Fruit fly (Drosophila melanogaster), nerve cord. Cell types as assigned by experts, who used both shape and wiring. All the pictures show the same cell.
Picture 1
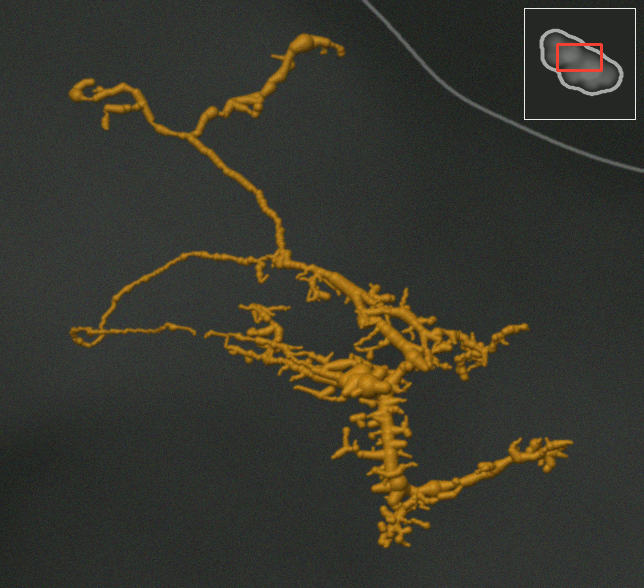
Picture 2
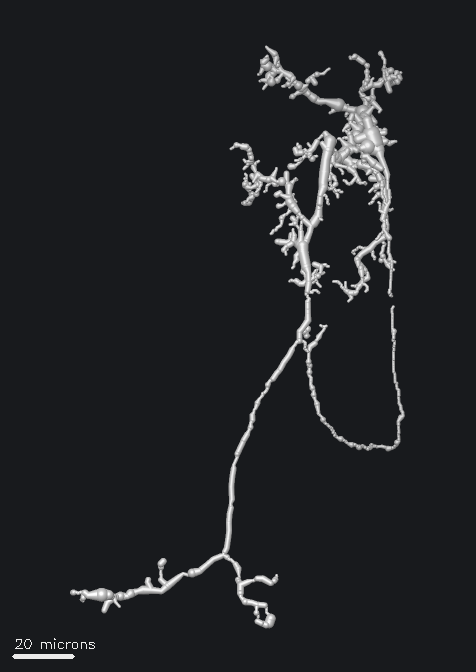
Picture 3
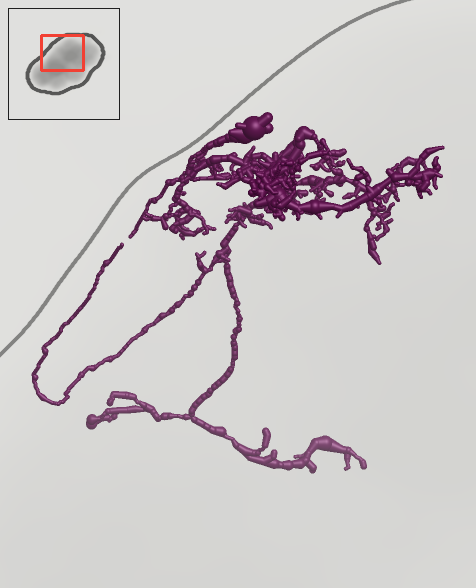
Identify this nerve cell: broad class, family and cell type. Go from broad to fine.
nerve-cord intrinsic neuron; hemilineage 11B; IN11B001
